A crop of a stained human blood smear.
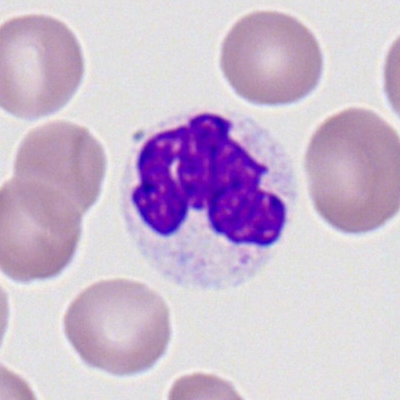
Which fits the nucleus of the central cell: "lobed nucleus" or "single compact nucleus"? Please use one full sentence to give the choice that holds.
There is a nucleus divided into separate segments in this cell.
